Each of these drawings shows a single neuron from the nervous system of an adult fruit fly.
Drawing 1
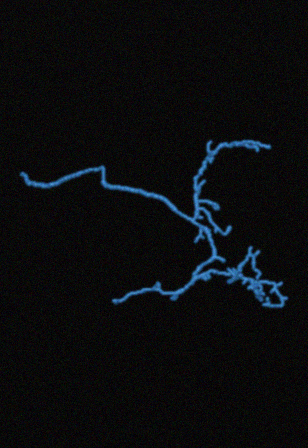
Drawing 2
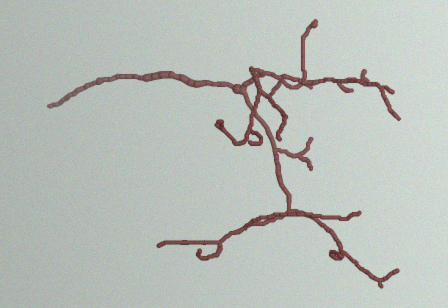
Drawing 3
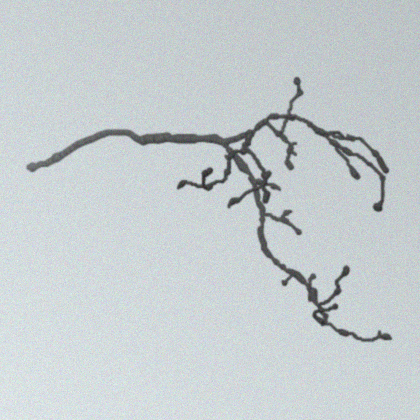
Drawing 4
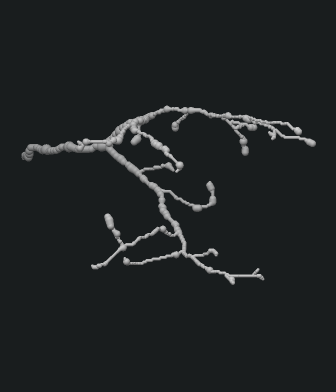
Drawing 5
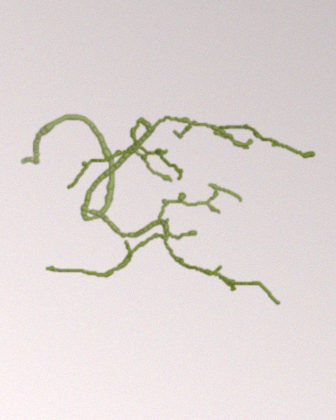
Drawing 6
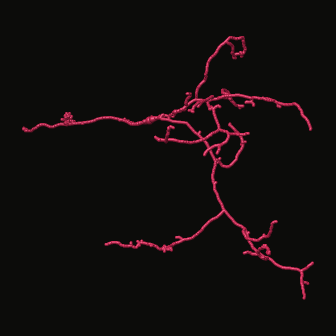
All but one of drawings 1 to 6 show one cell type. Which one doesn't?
1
